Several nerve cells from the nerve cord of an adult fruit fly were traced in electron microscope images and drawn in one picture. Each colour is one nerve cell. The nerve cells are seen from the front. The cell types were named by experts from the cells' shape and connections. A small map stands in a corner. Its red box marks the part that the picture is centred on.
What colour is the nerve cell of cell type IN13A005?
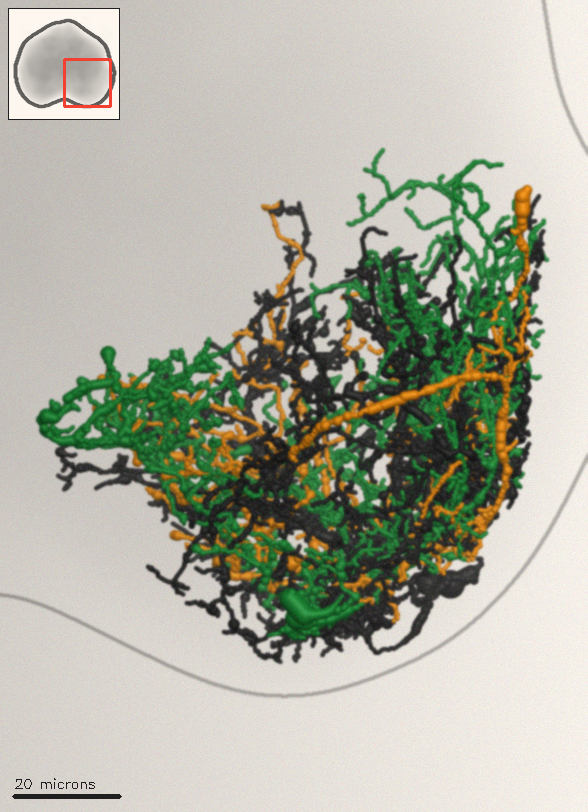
black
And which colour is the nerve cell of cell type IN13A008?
green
